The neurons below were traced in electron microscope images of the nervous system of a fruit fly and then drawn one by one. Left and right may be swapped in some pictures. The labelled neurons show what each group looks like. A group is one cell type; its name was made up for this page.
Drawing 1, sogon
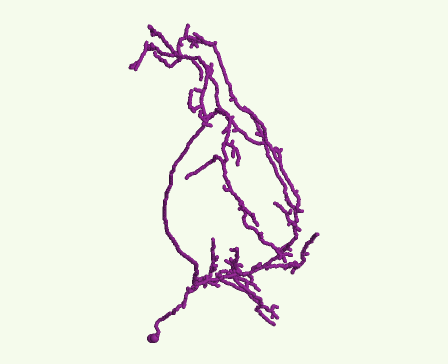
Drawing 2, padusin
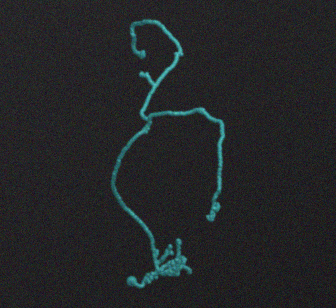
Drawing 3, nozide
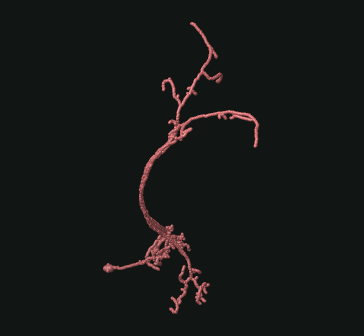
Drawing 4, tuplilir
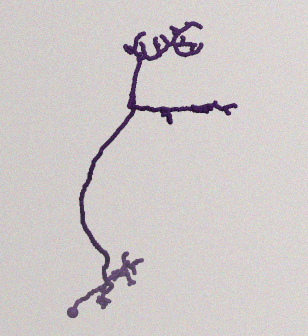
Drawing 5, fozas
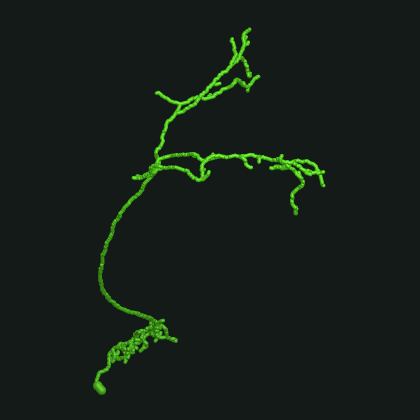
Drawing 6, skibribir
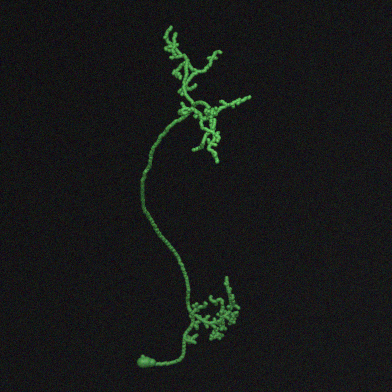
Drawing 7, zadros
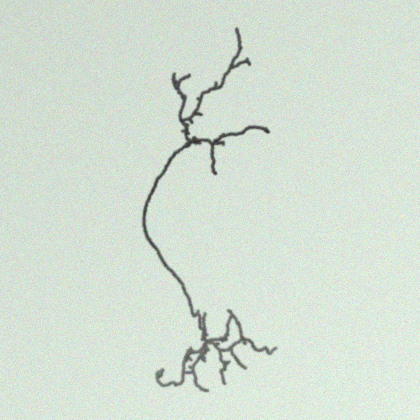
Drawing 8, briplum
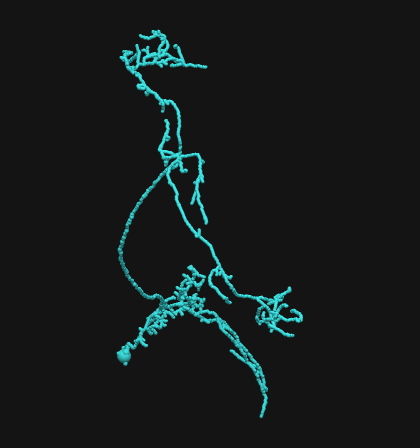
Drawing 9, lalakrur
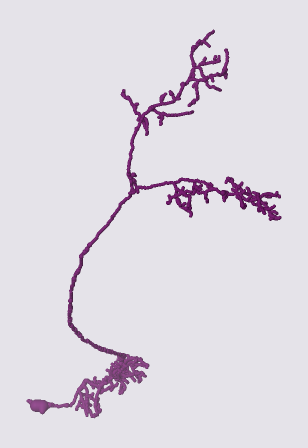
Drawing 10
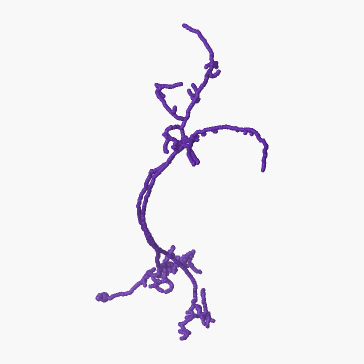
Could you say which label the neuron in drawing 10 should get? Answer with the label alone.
nozide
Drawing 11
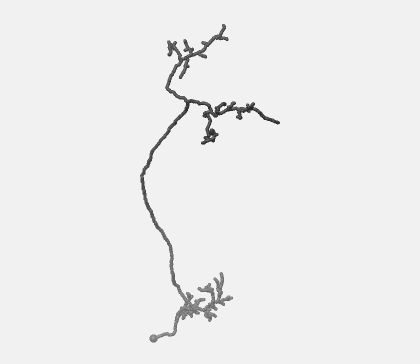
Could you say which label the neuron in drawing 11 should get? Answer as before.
tuplilir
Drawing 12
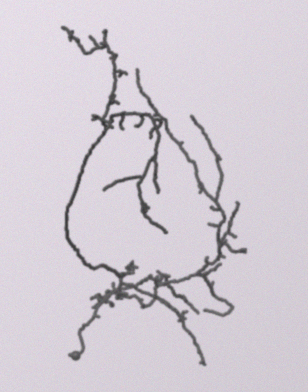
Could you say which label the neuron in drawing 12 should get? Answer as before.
sogon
